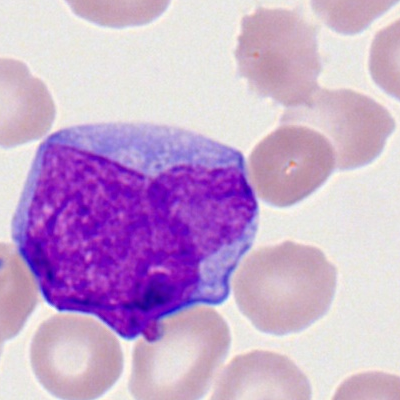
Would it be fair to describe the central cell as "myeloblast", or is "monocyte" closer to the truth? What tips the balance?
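Myeloblast, not monocyte. Deciding point: nucleus fills most of the cell.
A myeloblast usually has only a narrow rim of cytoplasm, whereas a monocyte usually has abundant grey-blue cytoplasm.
Also seen: a notch in the upper edge of the nucleus near the middle; finely lacy chromatin with small pale patches throughout; pale greyish blue cytoplasm.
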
